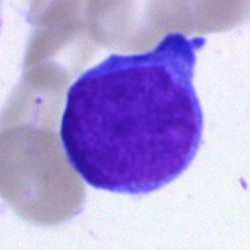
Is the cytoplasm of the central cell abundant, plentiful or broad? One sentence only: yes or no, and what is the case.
No, the cell does not have plenty of cytoplasm; its nucleus fills most of it.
